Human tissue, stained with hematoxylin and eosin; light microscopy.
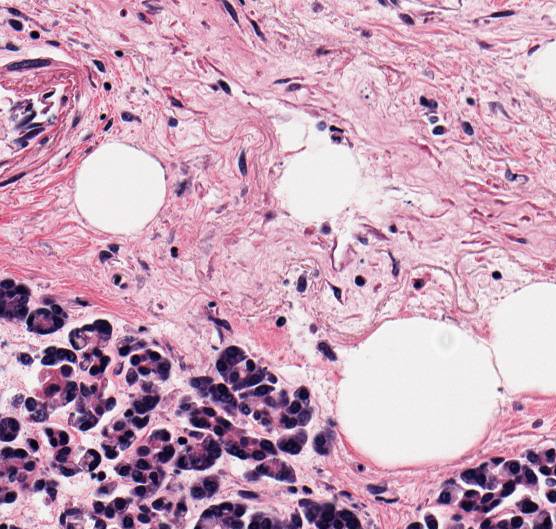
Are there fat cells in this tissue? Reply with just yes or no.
Yes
